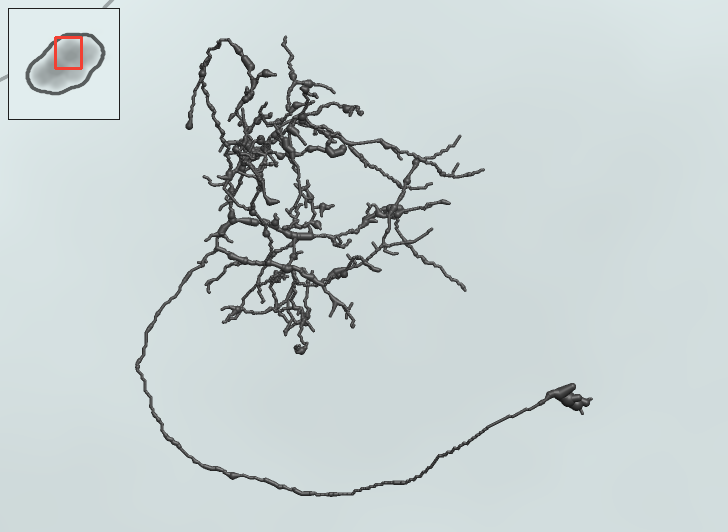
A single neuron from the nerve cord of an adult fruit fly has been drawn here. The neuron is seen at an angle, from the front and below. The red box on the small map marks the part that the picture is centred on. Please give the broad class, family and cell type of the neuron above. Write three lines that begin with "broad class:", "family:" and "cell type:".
broad class: nerve-cord intrinsic neuron
family: hemilineage 04B
cell type: IN04B097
